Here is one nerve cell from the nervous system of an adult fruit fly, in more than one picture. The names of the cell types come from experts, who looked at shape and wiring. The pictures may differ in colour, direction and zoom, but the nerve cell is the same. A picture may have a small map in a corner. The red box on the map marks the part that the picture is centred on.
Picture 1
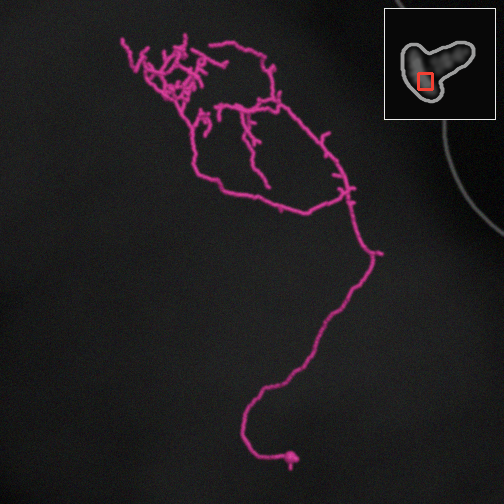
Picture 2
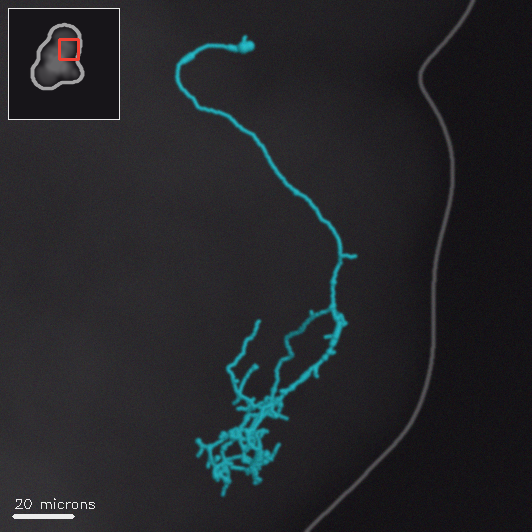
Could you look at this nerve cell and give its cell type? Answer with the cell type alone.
SIP005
